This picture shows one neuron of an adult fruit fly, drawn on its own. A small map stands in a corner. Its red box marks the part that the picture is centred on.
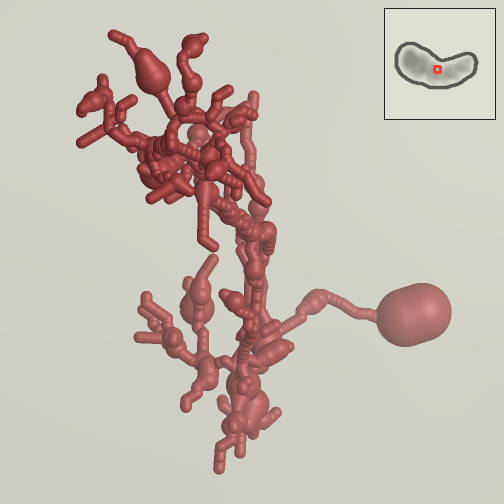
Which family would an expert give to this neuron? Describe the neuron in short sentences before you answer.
In this view it is taller than it is wide. This is an optic-lobe intrinsic neuron. The family is Mi.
